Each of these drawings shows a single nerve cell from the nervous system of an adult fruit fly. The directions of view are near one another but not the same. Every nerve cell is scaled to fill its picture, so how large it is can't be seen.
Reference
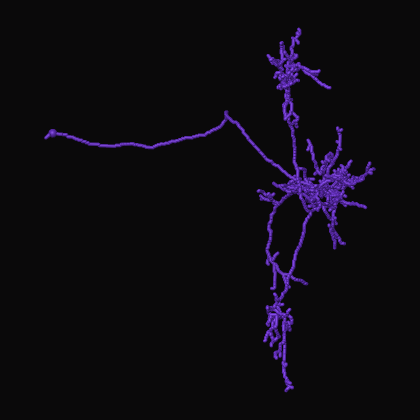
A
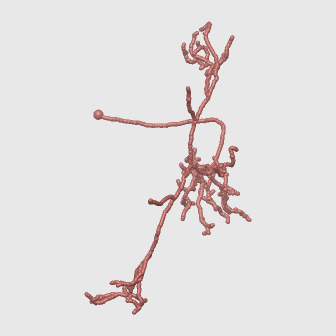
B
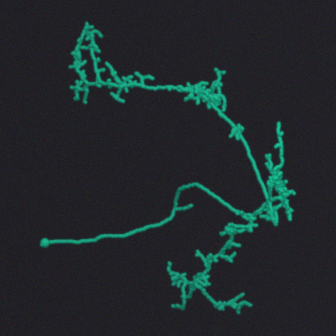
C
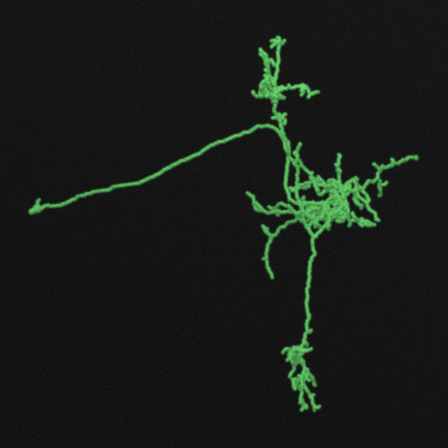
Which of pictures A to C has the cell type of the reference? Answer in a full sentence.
Picture C shows a nerve cell of the same cell type.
